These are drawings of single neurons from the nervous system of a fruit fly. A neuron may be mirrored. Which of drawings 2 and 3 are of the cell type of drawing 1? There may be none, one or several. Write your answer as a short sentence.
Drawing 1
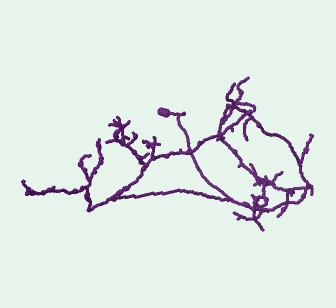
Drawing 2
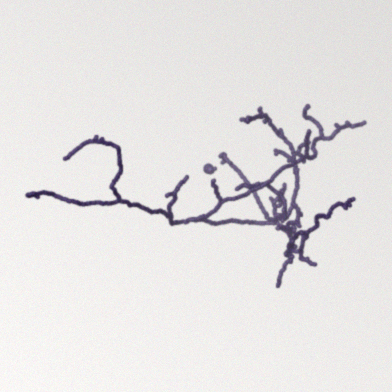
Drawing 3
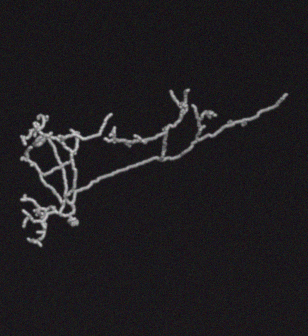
Drawing 3 is of the same cell type.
